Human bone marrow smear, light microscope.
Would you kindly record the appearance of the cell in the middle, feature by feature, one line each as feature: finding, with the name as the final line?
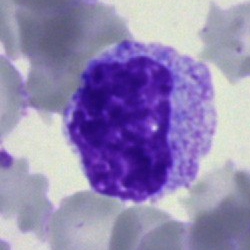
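Position: nucleus toward the left, most cytoplasm on the right
Chromatin: dark purple, coarsely clumped
Cytoplasm: pale lilac
Granules: many, fine, purple, filling the cytoplasm
Name: myelocyte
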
